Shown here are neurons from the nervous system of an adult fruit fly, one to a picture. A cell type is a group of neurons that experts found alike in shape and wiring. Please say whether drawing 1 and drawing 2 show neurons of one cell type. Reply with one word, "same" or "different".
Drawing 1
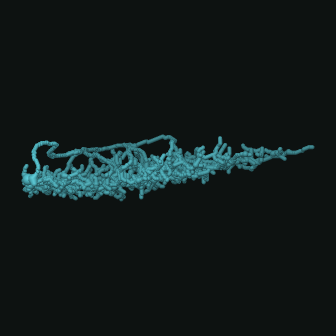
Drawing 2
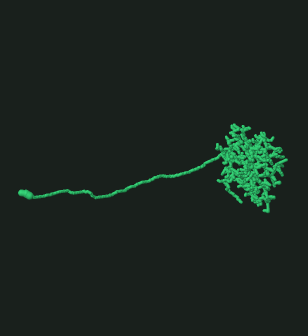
different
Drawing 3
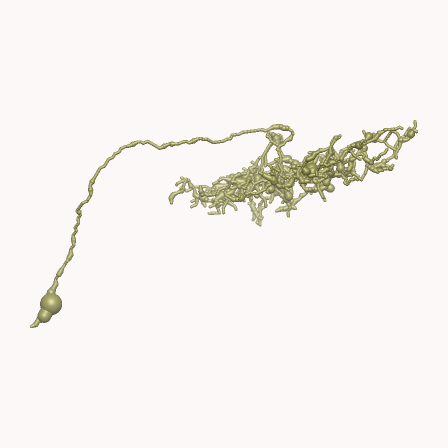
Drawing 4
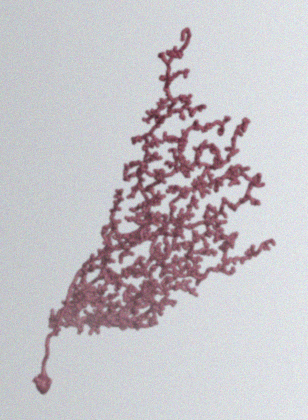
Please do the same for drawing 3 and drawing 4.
different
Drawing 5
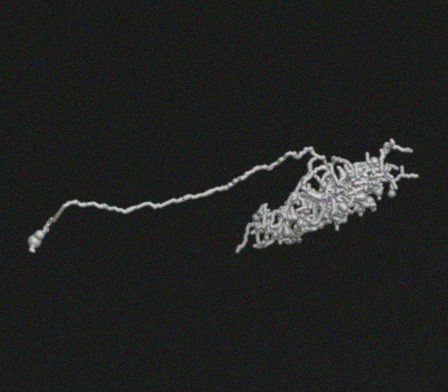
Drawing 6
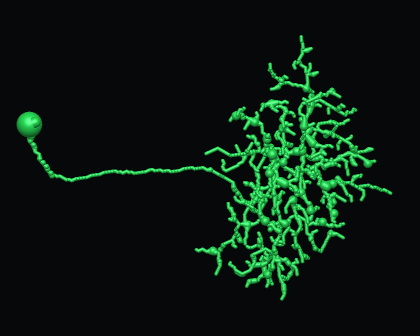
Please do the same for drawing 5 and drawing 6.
same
